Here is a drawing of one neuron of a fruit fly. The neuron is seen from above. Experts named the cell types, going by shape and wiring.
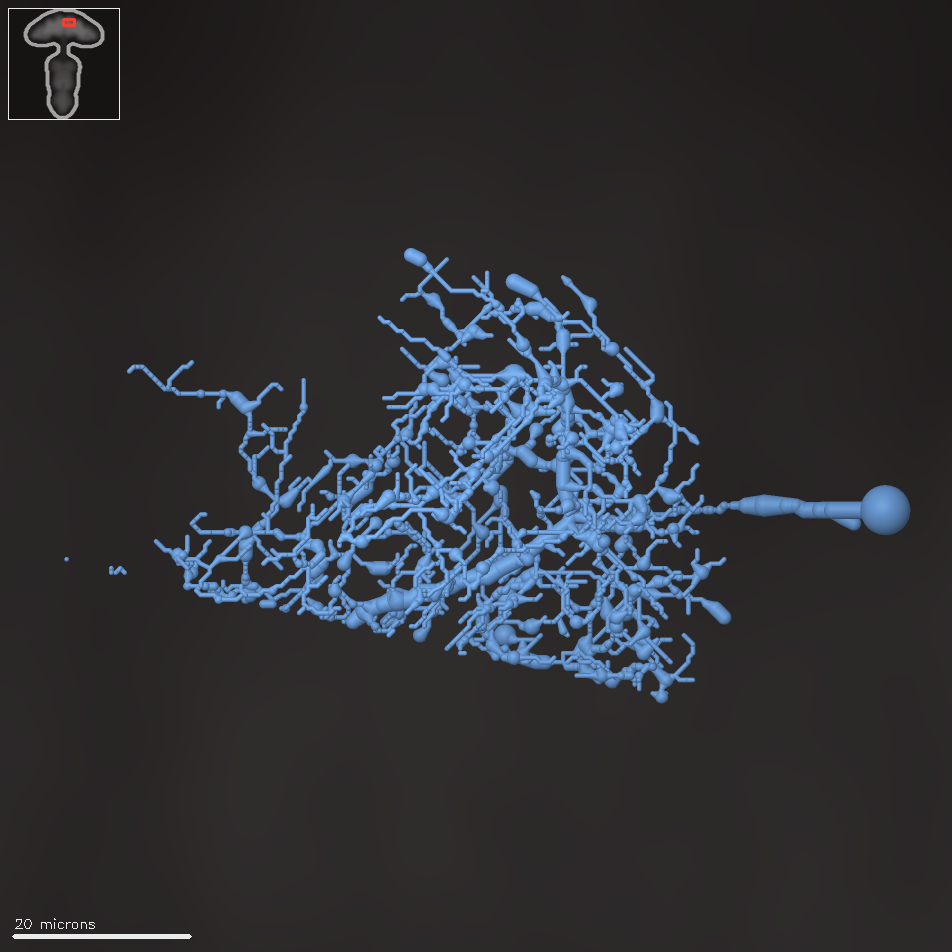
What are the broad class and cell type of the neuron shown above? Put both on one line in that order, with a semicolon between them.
central-brain intrinsic neuron; GNG145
